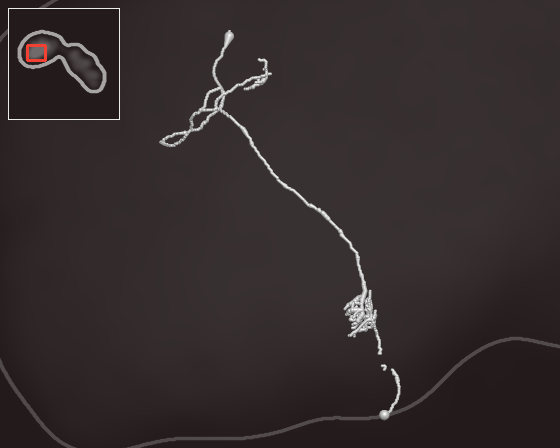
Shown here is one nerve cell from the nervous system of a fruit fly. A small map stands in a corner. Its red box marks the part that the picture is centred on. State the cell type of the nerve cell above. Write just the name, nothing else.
EPGt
